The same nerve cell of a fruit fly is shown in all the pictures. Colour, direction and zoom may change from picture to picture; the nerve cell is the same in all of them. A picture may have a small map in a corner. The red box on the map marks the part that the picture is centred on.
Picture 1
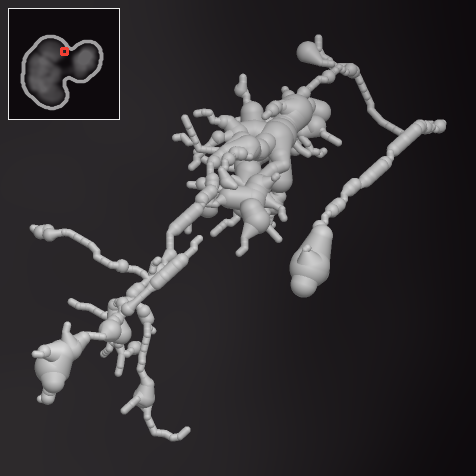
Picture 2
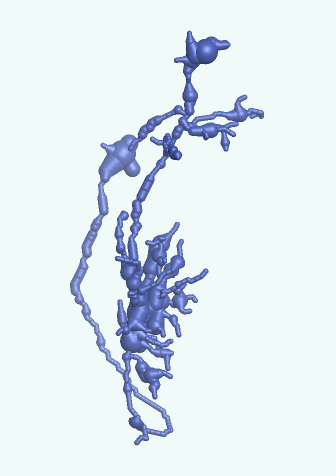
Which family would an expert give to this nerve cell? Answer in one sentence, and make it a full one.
It is the family Mi to which this nerve cell belongs.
